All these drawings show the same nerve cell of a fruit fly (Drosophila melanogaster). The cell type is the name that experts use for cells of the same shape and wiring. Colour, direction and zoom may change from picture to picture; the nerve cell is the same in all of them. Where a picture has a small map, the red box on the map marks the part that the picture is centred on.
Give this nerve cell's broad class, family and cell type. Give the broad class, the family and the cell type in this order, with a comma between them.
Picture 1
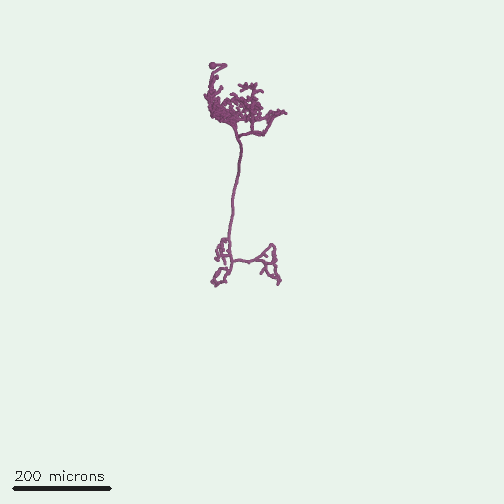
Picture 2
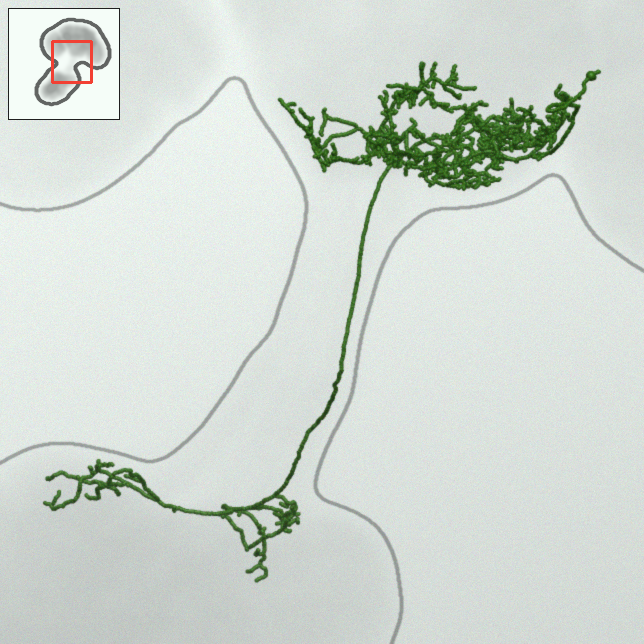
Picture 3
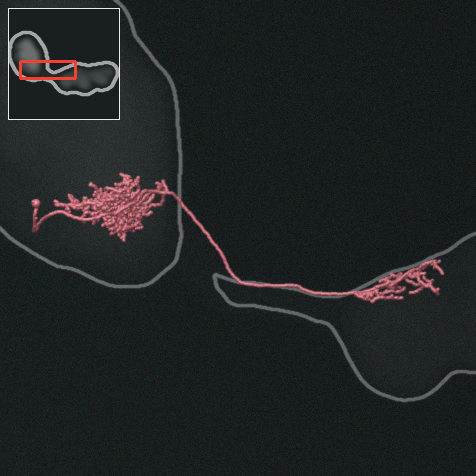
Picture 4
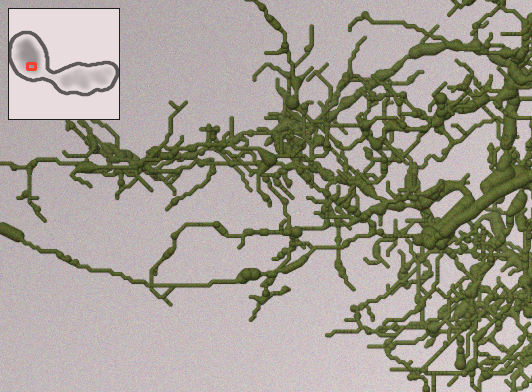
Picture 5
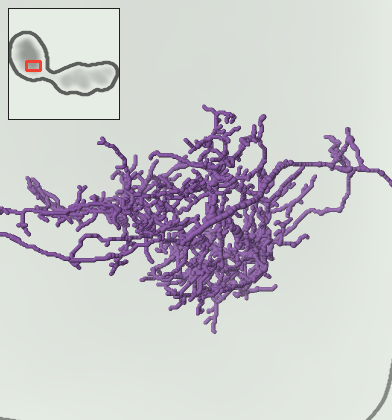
descending neuron, DNg, DNg78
